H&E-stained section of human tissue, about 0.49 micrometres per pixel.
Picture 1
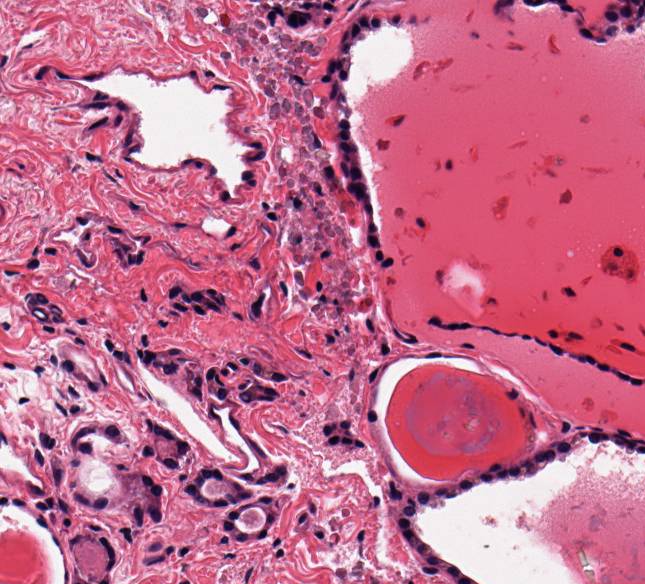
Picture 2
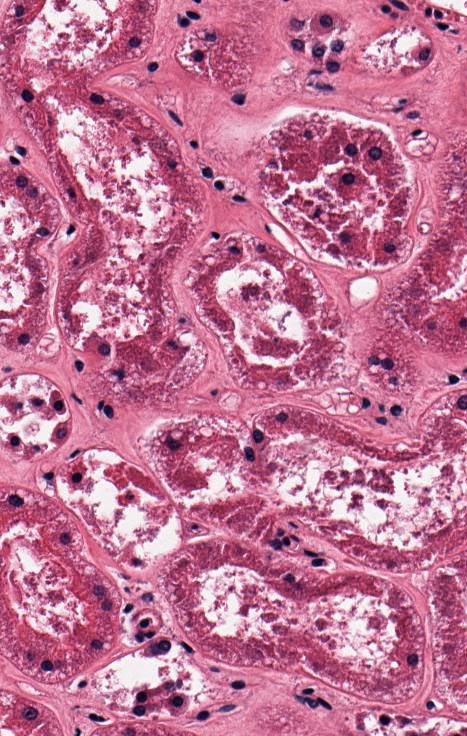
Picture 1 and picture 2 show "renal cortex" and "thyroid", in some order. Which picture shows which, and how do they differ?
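You've got thyroid in picture 1 and renal cortex in picture 2. In the thyroid, a large upper-right space holds homogeneous deep pink material, and the large spaces on the right are lined by a single layer of flattened to low cuboidal cells. Its left half is wavy pink collagen bundles. The renal cortex is tubules lined by one layer of cuboidal to low columnar cells with abundant, granular, strongly eosinophilic cytoplasm, and only thin pink interstitium with small, flattened nuclei between them.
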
